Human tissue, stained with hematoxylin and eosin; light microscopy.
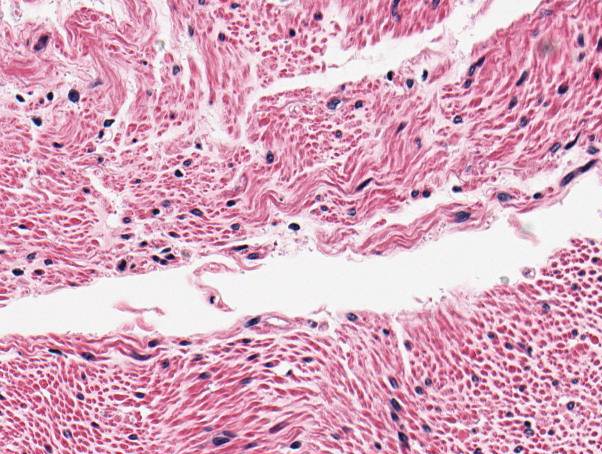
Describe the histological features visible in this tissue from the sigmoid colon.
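Bundles of smooth muscle, cut in several different planes, make up the entire field. In the upper centre, the fibres run as wavy lengthwise strands. Where fibres are cut lengthwise, their nuclei are elongated and dark blue. No epithelium lines the clefts or any other surface in the field.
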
